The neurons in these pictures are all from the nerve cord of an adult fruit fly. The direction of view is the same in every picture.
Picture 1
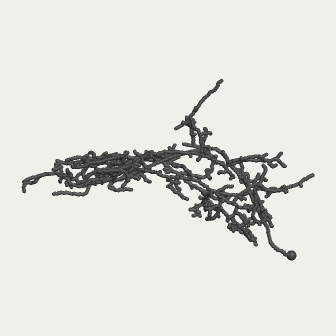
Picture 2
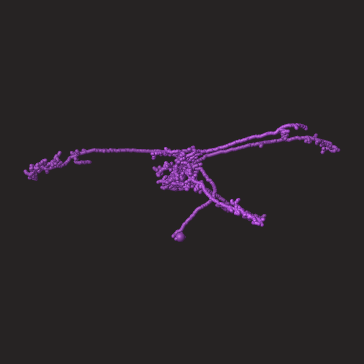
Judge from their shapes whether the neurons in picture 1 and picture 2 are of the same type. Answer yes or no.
no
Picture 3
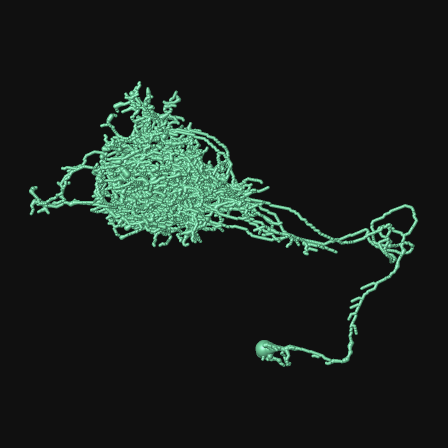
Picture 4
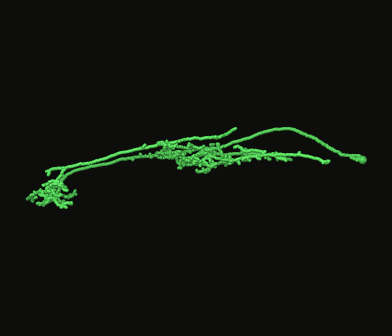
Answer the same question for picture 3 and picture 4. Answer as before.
no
